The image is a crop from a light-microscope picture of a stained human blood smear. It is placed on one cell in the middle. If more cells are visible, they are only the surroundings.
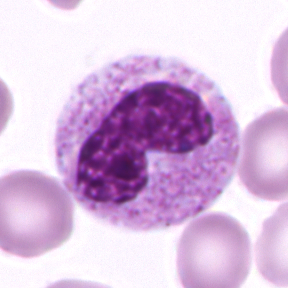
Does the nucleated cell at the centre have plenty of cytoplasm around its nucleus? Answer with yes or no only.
Yes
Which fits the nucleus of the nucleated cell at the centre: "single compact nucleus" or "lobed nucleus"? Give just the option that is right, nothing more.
Single compact nucleus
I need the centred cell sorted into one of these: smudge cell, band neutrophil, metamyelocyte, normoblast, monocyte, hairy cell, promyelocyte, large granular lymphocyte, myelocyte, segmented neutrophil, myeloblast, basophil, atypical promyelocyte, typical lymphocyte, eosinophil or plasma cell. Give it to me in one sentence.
In short, the cell at the center is a band neutrophil.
